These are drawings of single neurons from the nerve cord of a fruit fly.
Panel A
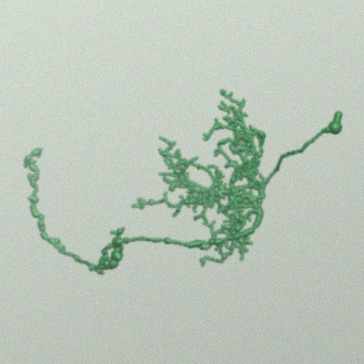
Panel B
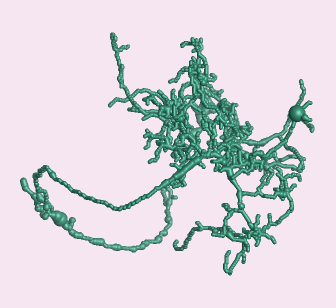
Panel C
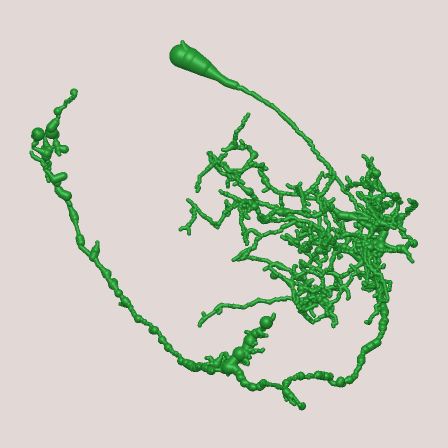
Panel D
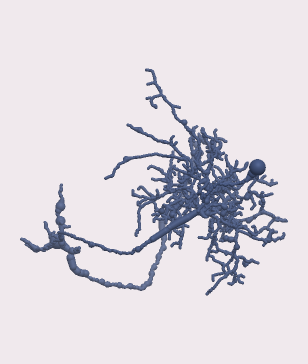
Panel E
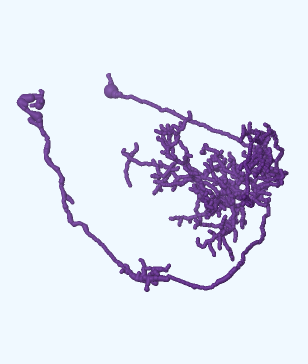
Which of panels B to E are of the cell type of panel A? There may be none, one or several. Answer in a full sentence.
Panel B, panel C, panel D and panel E are of the same cell type.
